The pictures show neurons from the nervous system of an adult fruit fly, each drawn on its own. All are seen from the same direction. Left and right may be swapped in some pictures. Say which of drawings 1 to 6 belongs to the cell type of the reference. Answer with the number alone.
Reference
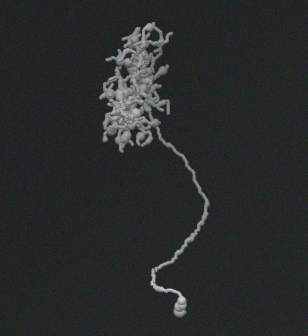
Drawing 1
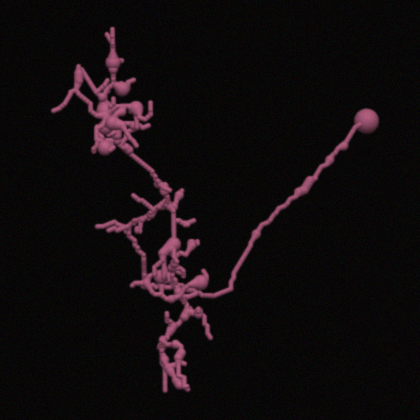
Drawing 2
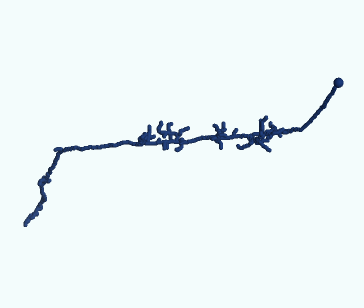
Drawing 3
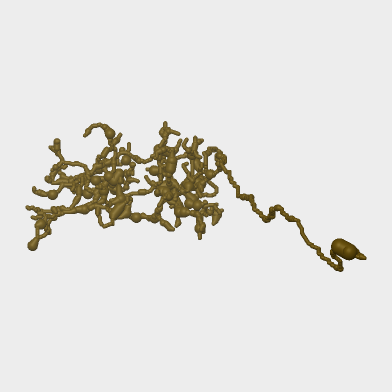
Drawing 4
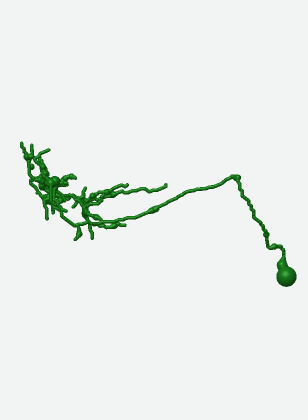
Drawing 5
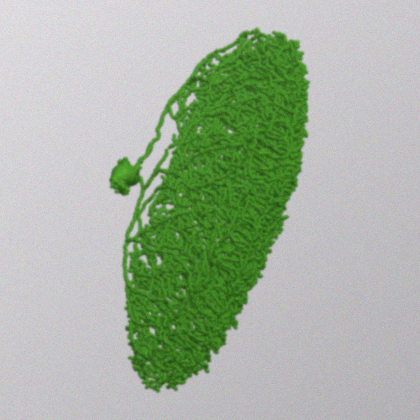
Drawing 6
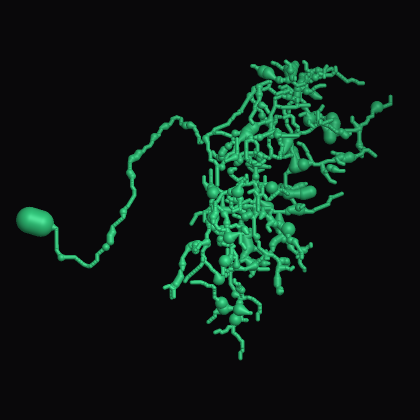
3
